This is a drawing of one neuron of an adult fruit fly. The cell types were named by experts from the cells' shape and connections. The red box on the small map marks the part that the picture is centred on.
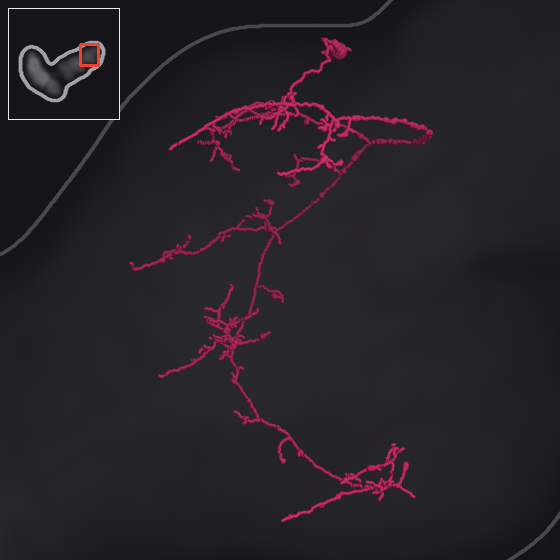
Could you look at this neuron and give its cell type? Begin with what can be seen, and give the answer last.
The picture shows dozens of branch ends. As drawn here it is taller than it is wide. It is a nerve-cord intrinsic neuron. Its cell type is IN19A060_d.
